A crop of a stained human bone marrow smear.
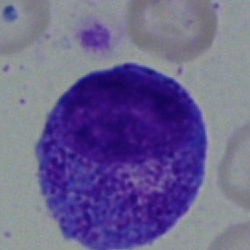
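Promyelocyte, the cell in the middle. Its outline is roughly round. The nucleus lies off-centre in the upper part of the cell. Bluish cytoplasm fills the lower part and is crowded with many purple-red granules.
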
